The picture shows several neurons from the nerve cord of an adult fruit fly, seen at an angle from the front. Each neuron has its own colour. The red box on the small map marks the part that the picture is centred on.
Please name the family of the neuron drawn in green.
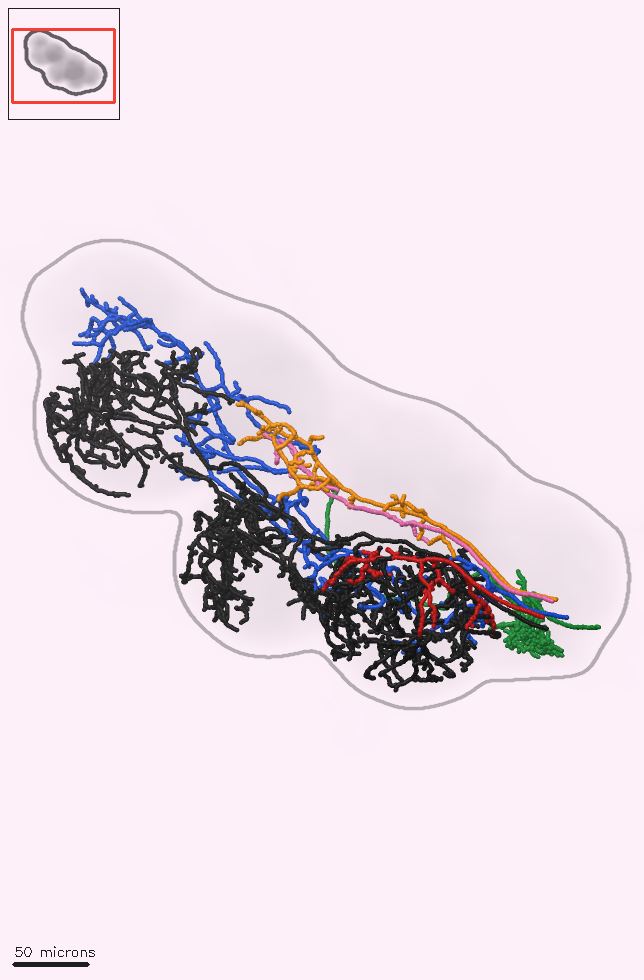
hemilineage 05B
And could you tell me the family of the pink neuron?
hemilineage LB6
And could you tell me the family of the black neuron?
hemilineage LB0_anterior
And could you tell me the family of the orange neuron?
hemilineage WEDd1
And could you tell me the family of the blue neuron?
DNg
